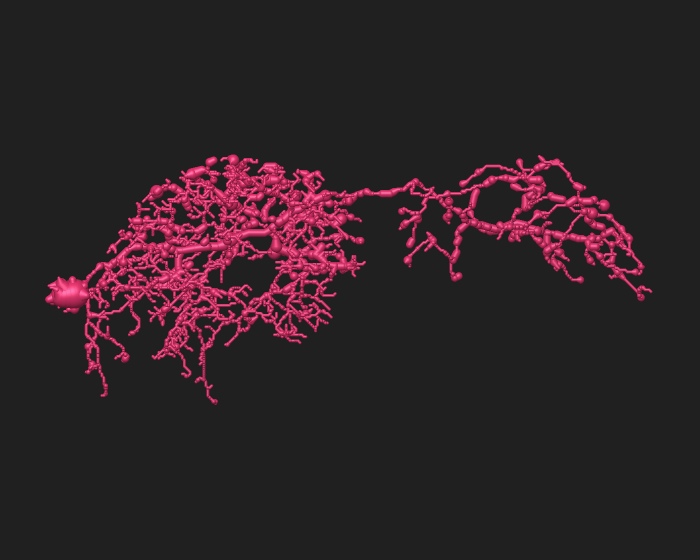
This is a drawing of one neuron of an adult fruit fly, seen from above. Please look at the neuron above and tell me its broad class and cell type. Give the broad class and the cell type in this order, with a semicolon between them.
central-brain intrinsic neuron; GNG024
